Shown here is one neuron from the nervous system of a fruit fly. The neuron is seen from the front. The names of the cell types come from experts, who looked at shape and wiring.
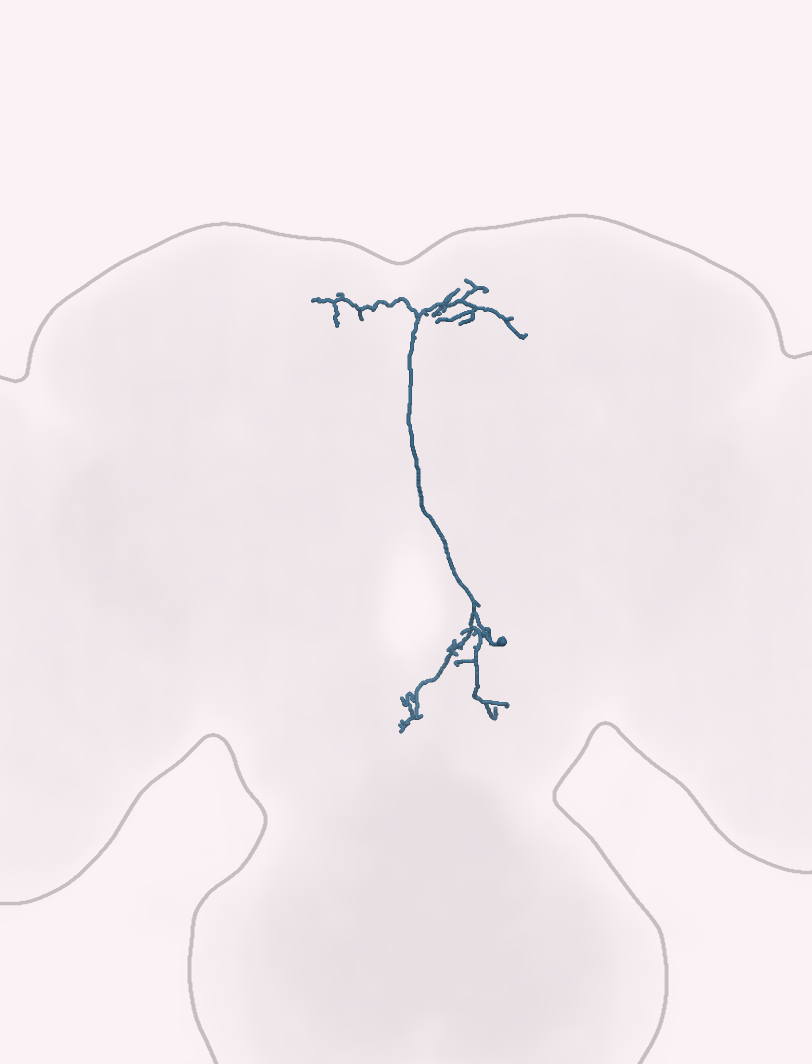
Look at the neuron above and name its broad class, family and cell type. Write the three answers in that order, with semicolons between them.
central-brain intrinsic neuron; hemilineage FLAa2; GNG596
